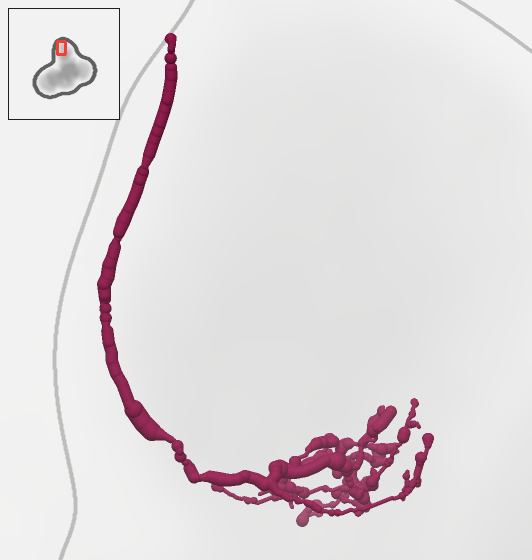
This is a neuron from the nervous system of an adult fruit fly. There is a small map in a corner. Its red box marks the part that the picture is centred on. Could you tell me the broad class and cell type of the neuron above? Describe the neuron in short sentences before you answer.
The drawing shows no cell body. In this view it is taller than it is wide. This is a sensory neuron entering the nerve cord. The cell type is SNxx04.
